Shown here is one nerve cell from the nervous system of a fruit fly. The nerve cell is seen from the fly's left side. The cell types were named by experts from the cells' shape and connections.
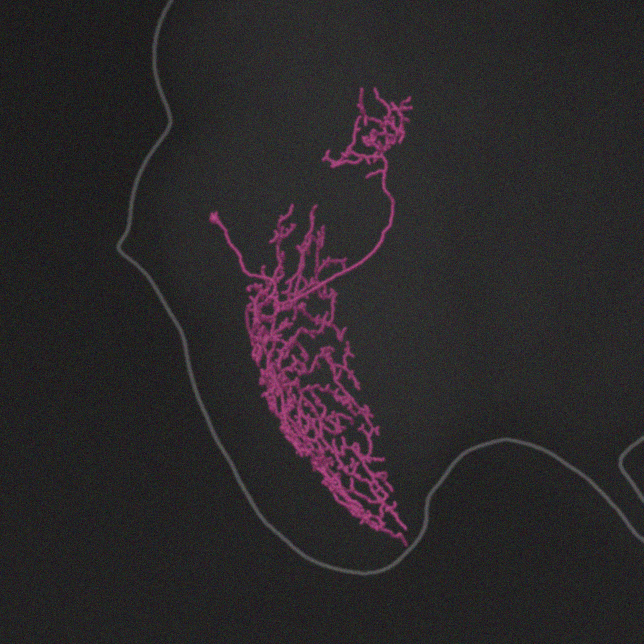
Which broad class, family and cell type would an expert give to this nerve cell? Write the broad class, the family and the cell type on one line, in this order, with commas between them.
visual projection neuron, MeVP, MeVP33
